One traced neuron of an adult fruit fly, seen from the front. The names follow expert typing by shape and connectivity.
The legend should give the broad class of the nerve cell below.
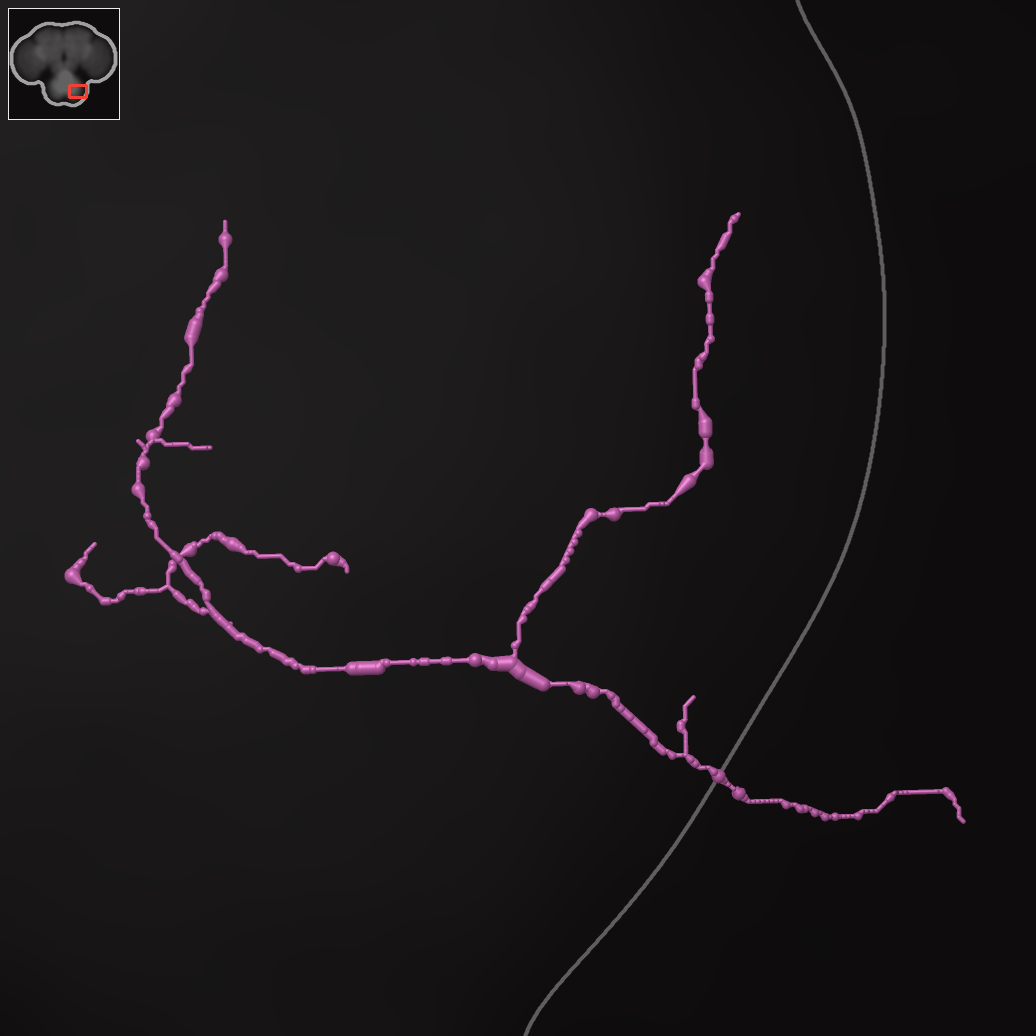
sensory neuron entering the nerve cord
